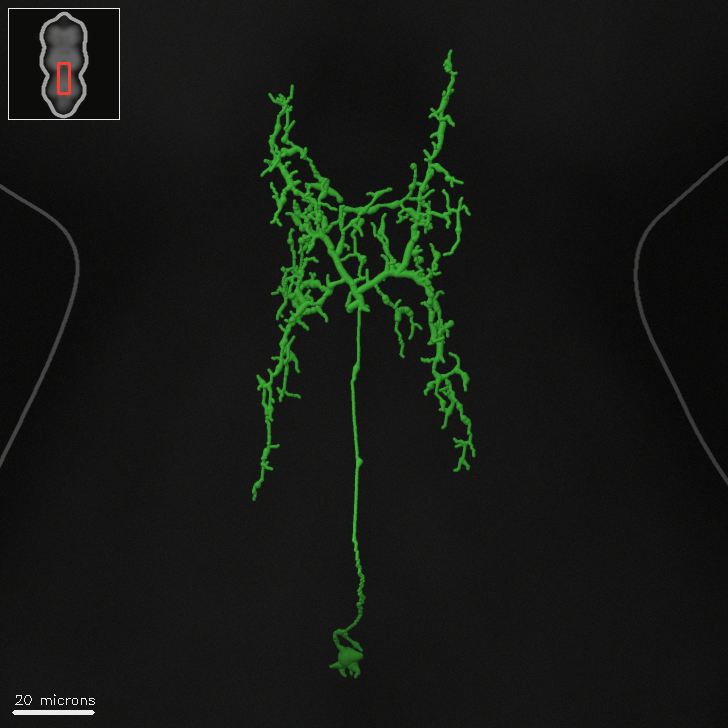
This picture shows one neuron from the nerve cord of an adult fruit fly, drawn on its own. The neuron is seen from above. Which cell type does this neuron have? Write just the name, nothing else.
IN00A020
